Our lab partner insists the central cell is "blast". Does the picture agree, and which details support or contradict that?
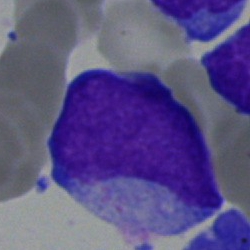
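Deciding point: chromatin deep purple, finely granular, evenly spread, no coarse clumps.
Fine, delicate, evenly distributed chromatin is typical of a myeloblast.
Verdict: blast, not proerythroblast. Also seen: outline irregular and angular, not round; cytoplasm pale lavender-blue.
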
